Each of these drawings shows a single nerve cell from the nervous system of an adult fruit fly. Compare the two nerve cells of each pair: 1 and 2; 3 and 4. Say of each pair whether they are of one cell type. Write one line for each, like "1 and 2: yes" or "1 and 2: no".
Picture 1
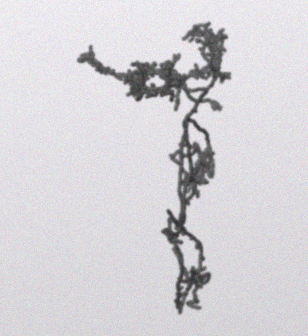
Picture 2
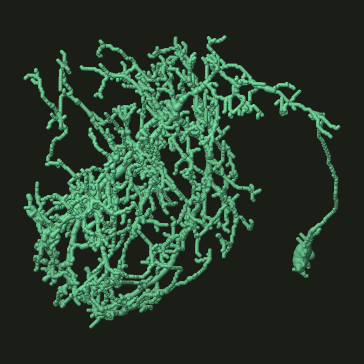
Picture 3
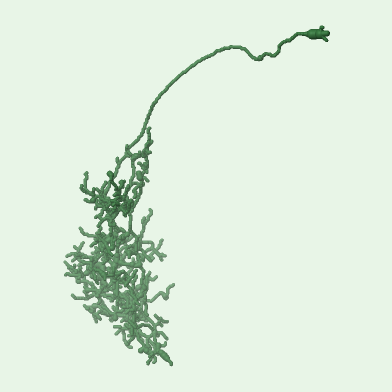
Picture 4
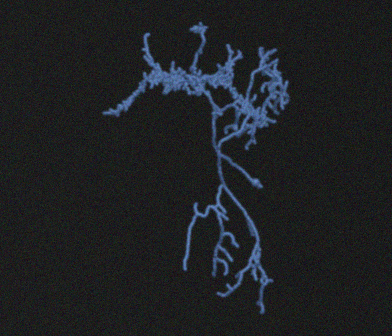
1 and 2: no
3 and 4: no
